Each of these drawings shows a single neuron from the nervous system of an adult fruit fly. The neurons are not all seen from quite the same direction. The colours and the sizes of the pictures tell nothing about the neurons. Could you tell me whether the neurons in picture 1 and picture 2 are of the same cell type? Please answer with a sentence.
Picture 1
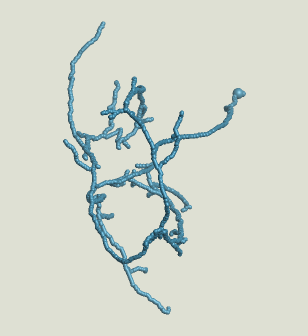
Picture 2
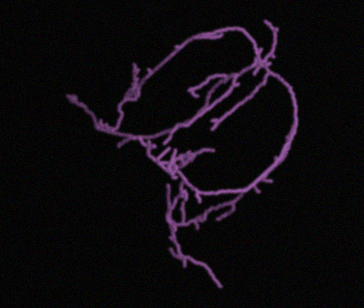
They are of different cell types.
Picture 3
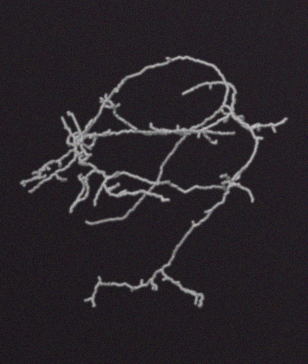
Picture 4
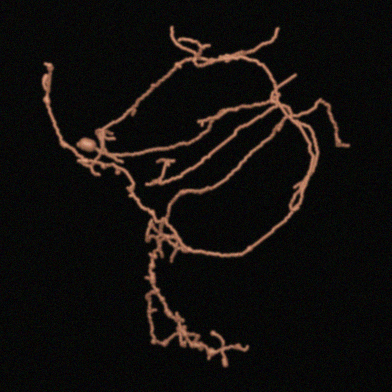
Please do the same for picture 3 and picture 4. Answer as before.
They are of different cell types.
